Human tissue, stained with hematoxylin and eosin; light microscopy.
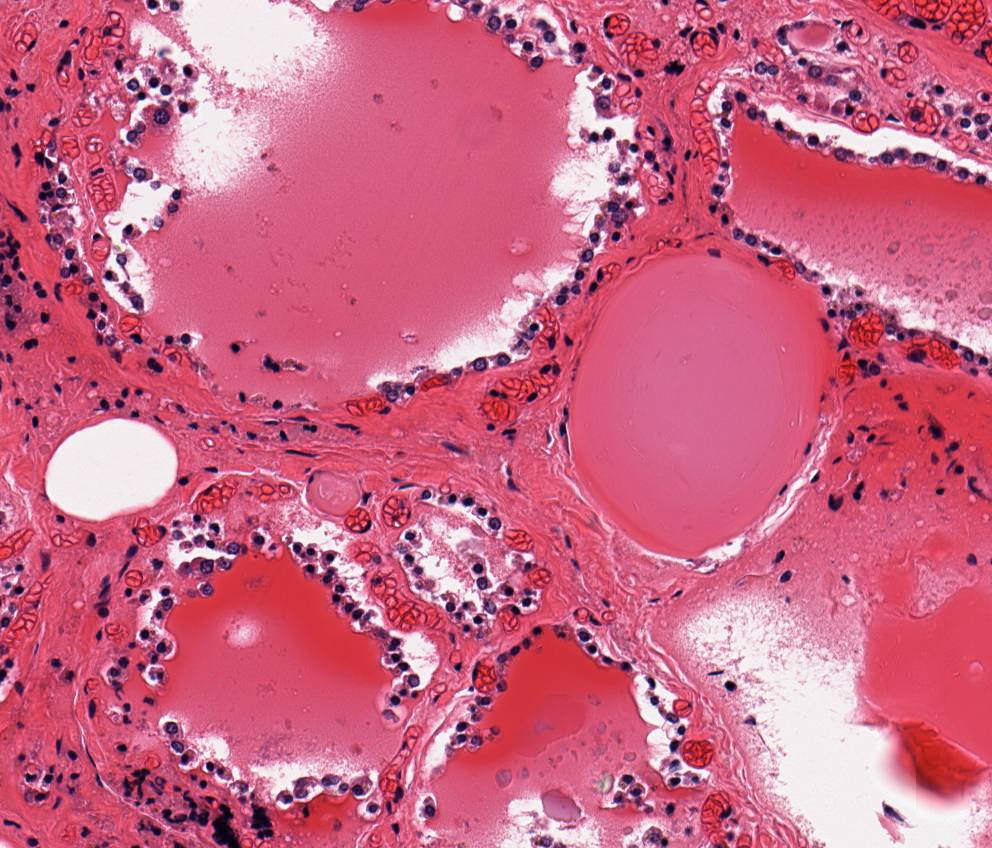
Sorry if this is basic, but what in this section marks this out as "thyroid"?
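Thyroid follicles fill this field: large, closed, rounded to irregular, with narrow bands of connective tissue between them.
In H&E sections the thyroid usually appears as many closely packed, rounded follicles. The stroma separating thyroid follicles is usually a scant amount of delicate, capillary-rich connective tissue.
The narrow bands seen here agree with that scant stroma. A single layer of flattened to low cuboidal cells lines the follicles.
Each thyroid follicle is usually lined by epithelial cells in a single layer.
These lining cells have small, round, darkly staining nuclei. Homogeneous pink material fills the follicle lumina.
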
